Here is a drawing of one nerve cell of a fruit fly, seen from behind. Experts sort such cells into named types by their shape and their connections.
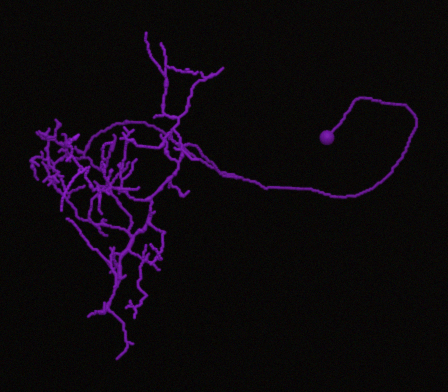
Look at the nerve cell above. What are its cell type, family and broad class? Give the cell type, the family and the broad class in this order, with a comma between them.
IN01A085, hemilineage 01A, nerve-cord intrinsic neuron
